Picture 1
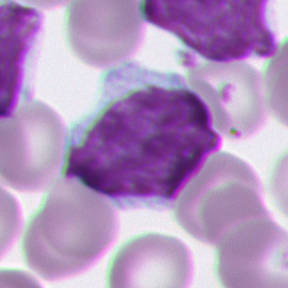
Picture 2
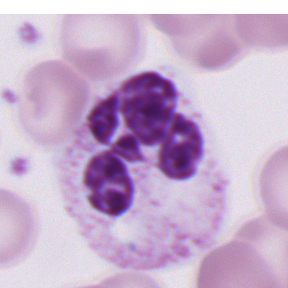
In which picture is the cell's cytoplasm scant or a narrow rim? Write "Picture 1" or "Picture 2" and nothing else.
Picture 1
